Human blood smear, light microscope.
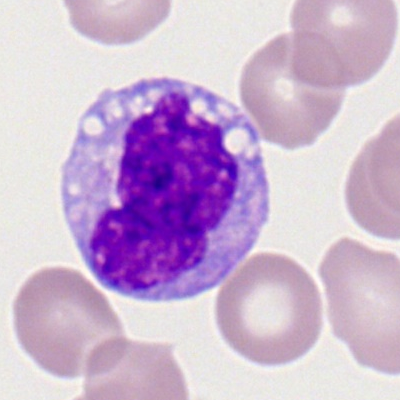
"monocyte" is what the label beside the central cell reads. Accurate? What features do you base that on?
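What I see: a roughly round, smooth cell whose nucleus is irregular and folded, with an indented, lobed contour. The purple chromatin is mottled, with paler patches between darker strands, and a moderate amount of pale grey-blue cytoplasm holds fine, dust-like pinkish granules and several small clear round vacuoles, mostly along the upper edge.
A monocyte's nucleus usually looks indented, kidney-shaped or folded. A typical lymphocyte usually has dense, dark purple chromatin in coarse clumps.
The folded nucleus speaks for monocyte and the mottled chromatin against lymphocyte, so monocyte fits.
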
